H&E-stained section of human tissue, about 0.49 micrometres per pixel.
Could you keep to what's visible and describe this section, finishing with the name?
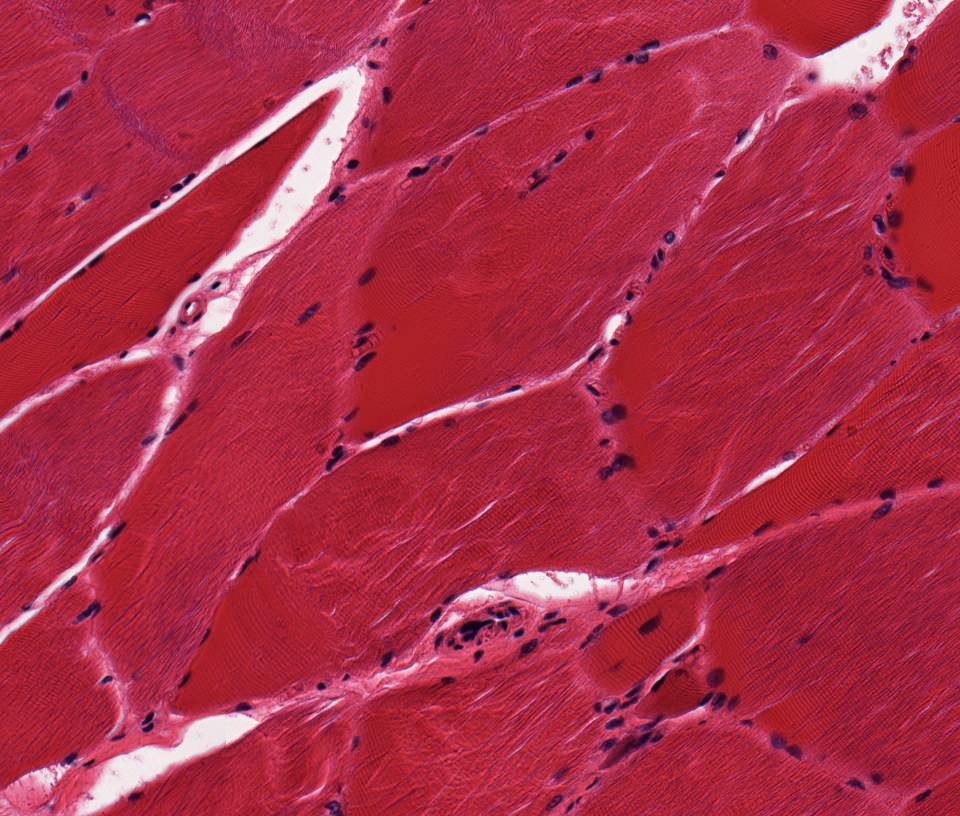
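The fibres are separated from one another by thin strands of pale pink connective tissue. Their nuclei are small, dark and elongated, and sit at the fibre edges. In that connective tissue, a small round vessel lies between fibres in the upper left of the field. Just below the centre, the connective tissue holds a small cluster of crowded dark nuclei. This section is skeletal muscle.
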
